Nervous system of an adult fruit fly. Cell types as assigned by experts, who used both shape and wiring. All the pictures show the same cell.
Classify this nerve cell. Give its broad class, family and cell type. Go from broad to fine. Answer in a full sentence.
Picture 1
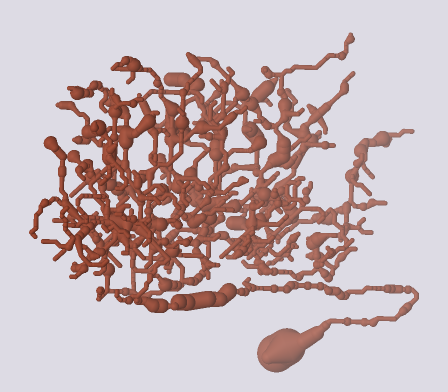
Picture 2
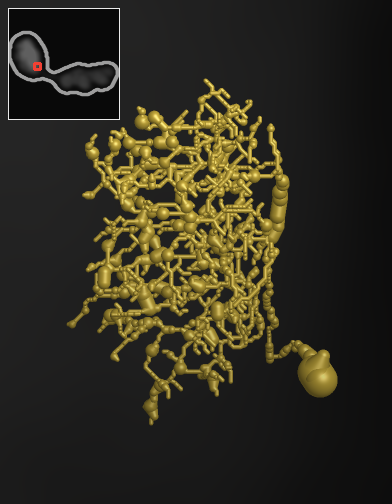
An optic-lobe intrinsic neuron of the LPi family, type LPi3412.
